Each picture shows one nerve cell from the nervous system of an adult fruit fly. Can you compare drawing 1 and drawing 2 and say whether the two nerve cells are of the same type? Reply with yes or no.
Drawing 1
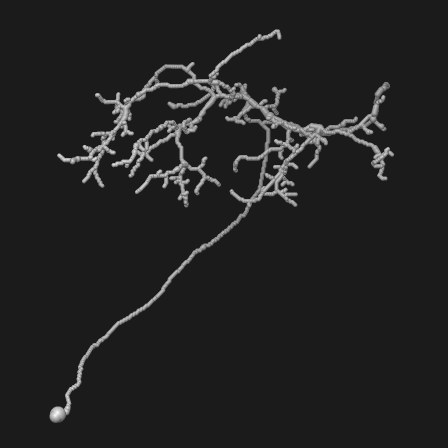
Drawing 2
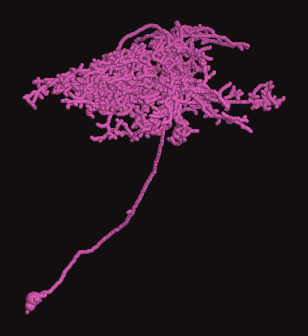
no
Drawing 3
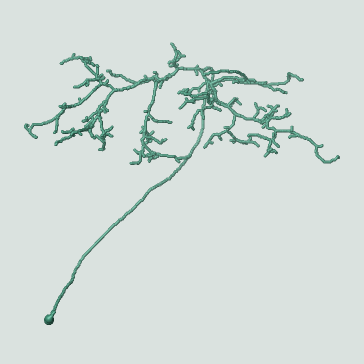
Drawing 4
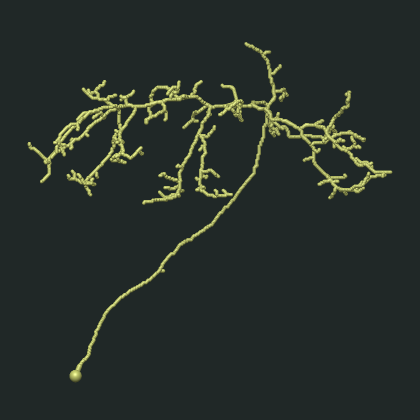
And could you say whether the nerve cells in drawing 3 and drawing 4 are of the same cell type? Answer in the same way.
yes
